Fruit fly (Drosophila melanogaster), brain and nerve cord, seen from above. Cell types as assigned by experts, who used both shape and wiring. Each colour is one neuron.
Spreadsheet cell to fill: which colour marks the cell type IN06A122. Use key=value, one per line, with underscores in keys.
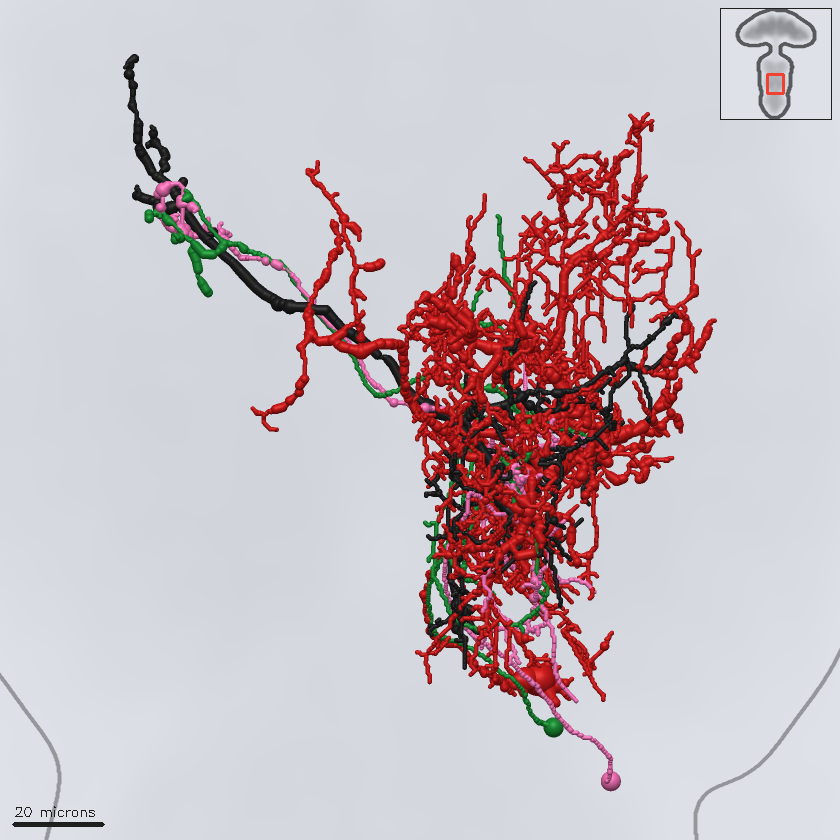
colour=green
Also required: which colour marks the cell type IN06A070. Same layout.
colour=pink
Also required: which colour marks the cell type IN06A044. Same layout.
colour=black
